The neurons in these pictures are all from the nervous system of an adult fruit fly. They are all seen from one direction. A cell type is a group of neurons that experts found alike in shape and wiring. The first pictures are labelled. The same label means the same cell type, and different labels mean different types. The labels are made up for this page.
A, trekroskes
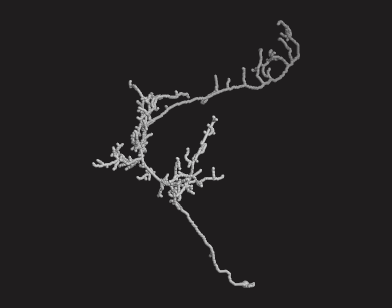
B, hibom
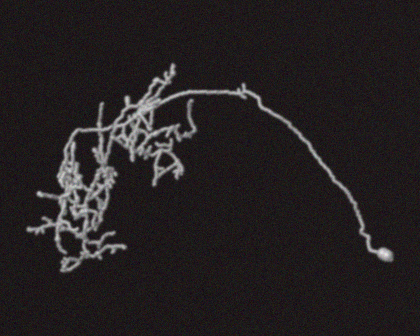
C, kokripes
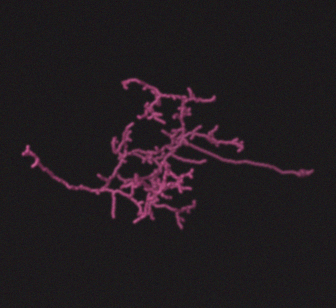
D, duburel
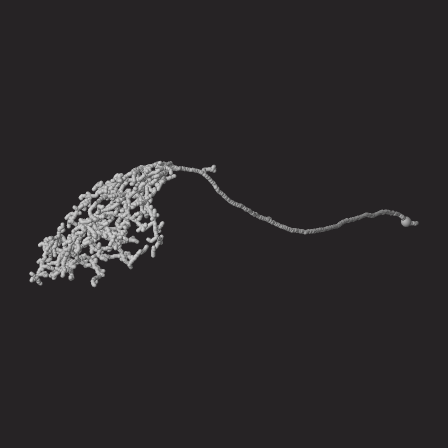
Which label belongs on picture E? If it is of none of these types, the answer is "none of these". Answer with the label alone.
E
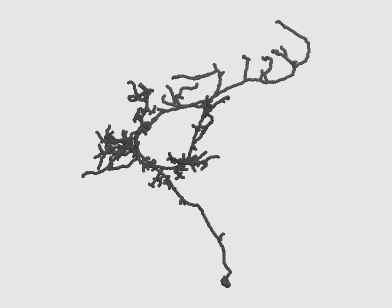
trekroskes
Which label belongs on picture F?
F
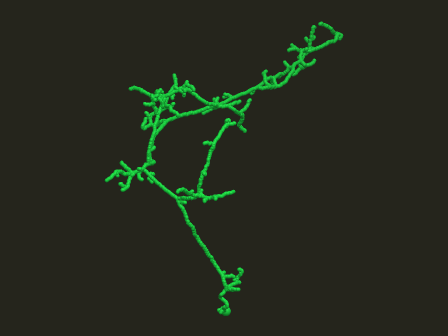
trekroskes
